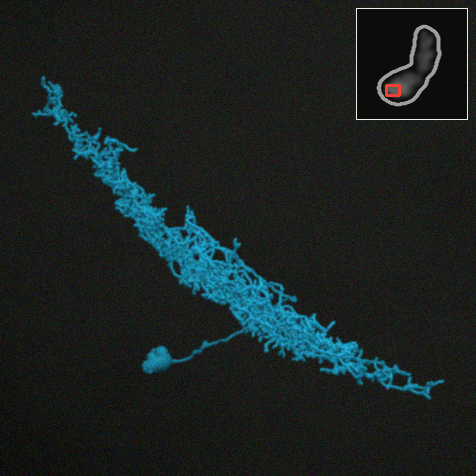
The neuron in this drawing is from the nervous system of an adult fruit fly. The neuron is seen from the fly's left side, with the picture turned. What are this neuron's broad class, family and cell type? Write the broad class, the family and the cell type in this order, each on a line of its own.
optic-lobe intrinsic neuron
Pm
Pm6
